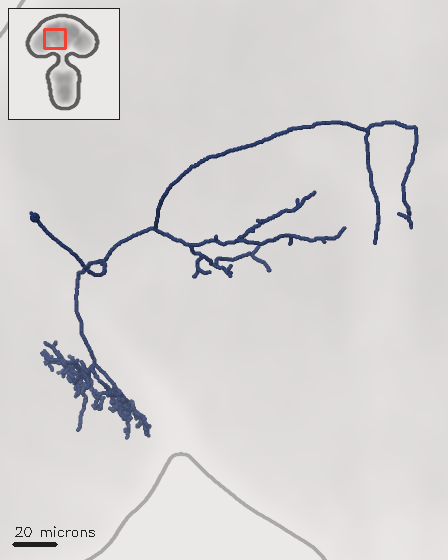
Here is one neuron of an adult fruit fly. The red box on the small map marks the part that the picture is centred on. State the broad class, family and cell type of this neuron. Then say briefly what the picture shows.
Its broad class is visual projection neuron. Its family is hemilineage VPNp&v1_posterior. The cell type is LC36. It is in the brain and does not reach the nerve cord. Its cell body lies on the left of the picture. From left to right in the picture it spans about 190 microns.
